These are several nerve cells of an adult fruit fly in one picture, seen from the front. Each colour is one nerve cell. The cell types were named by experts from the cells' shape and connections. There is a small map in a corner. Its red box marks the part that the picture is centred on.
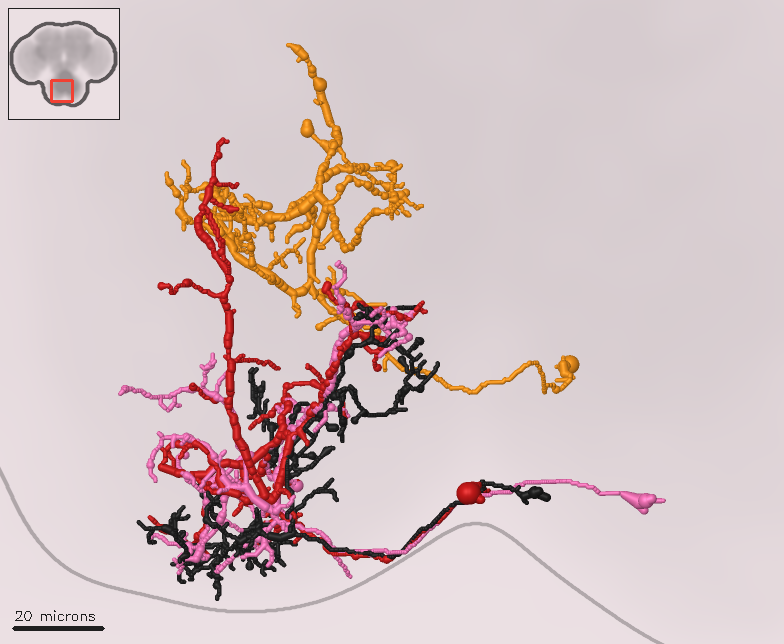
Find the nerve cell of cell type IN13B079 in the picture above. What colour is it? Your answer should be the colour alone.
black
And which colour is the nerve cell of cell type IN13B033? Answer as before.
red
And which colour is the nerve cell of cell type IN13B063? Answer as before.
pink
